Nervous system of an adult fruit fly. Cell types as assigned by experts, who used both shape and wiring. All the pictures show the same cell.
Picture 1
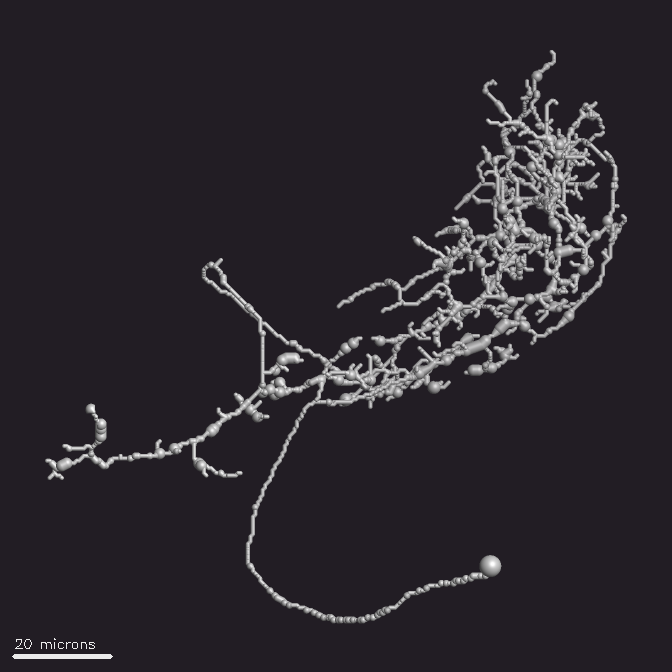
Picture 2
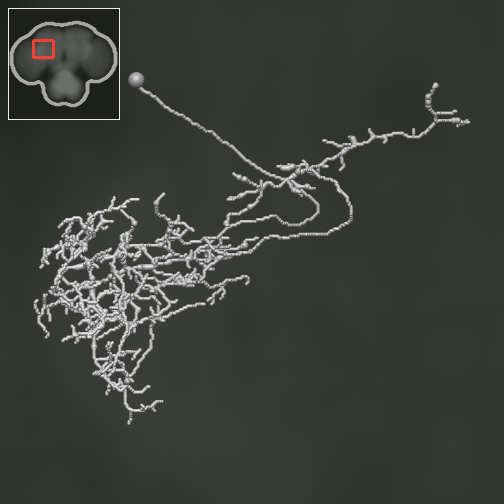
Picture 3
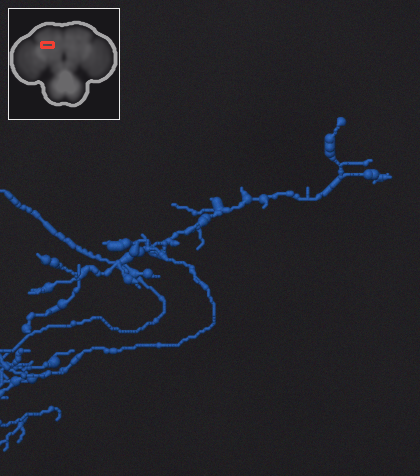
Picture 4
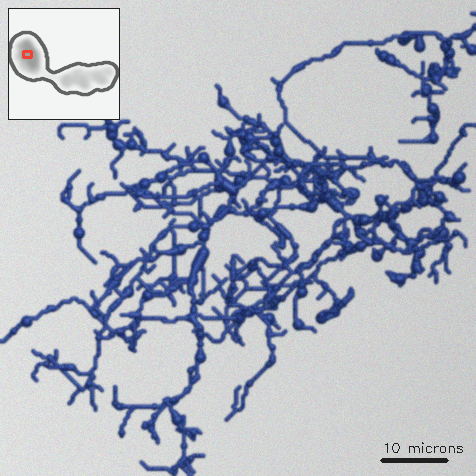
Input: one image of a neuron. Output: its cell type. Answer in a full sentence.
The cell type is PVLP101.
